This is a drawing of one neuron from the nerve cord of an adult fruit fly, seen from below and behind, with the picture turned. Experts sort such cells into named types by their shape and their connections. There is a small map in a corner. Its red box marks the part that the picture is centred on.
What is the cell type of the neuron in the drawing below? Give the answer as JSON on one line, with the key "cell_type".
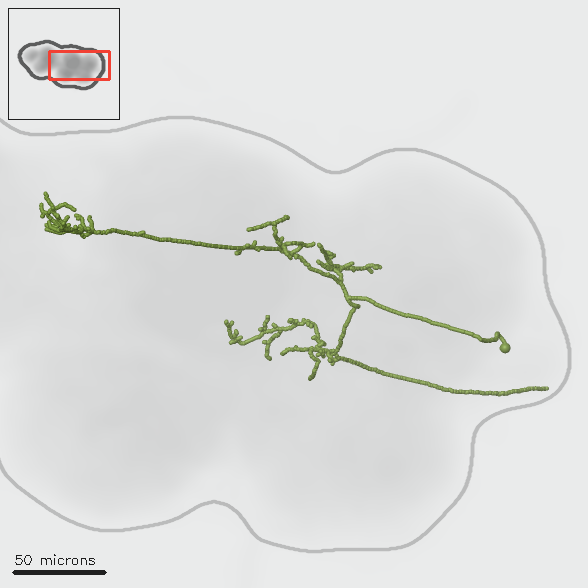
{"cell_type": "AN07B091"}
